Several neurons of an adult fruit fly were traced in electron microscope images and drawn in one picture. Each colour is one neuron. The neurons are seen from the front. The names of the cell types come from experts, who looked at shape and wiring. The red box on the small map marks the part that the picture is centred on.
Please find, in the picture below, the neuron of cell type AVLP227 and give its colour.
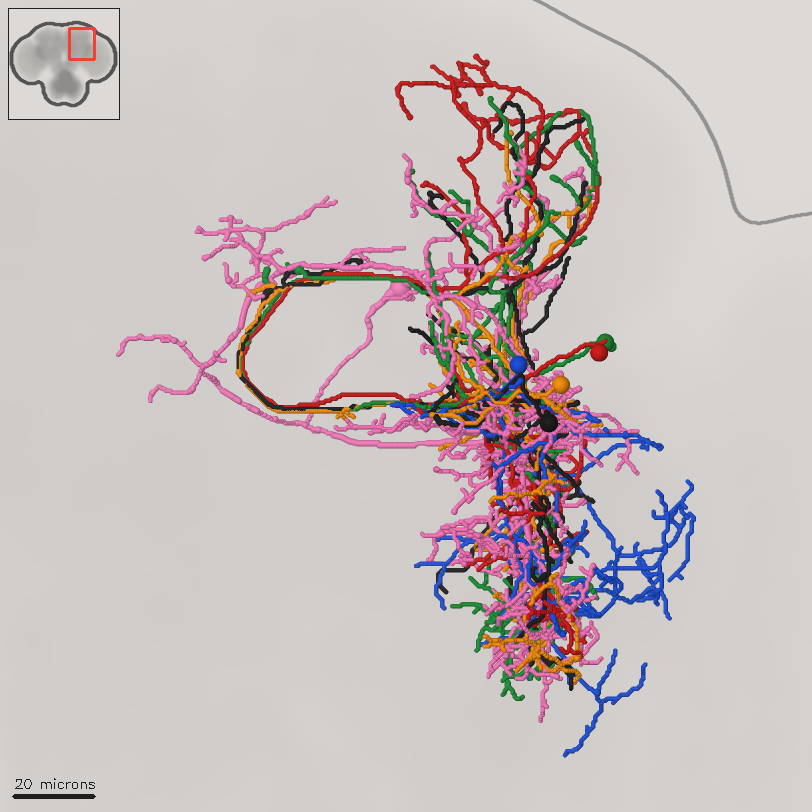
red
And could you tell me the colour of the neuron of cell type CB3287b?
orange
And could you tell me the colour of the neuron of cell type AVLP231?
blue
